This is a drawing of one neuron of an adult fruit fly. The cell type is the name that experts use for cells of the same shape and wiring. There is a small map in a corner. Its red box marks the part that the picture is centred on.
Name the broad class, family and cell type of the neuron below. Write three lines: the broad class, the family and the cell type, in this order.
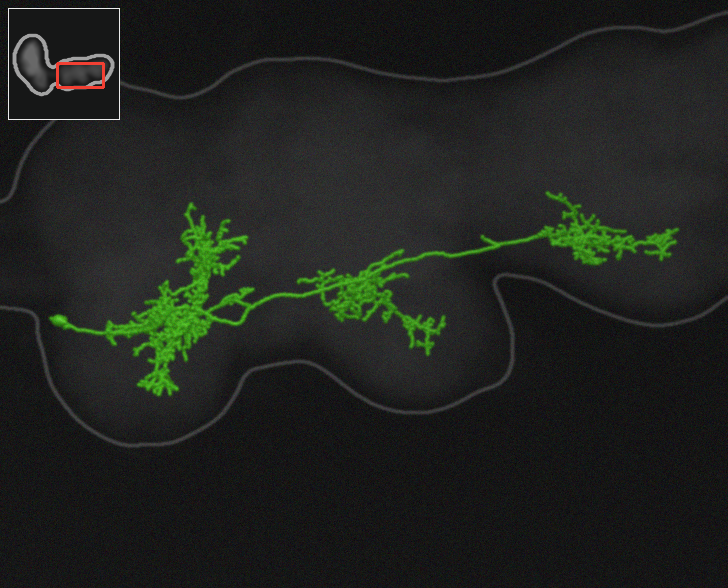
nerve-cord intrinsic neuron
hemilineage 07B
IN07B020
